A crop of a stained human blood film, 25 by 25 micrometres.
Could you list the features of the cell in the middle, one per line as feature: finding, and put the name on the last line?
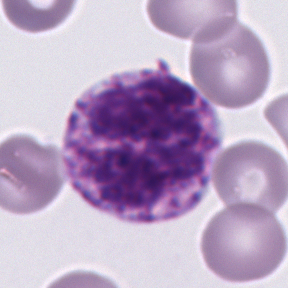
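Size: about 14 micrometres across
Top edge: a small knob-like projection poking out
Granules: coarse and dark violet, all over the cell, nucleus too
Granule spread: sizes vary, packing uneven
Nucleus: outline blurred, hard to trace under the granules
Name: basophil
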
